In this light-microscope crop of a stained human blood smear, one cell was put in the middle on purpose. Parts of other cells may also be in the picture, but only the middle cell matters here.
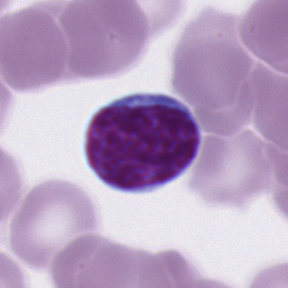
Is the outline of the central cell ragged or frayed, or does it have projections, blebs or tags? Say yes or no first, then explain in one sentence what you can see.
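No. The cell outline is smooth and nearly round.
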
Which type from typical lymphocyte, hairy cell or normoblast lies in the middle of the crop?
typical lymphocyte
